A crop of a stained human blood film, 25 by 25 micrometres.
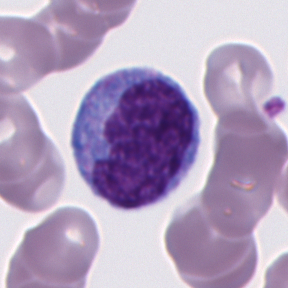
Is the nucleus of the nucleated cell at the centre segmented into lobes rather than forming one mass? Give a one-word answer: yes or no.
No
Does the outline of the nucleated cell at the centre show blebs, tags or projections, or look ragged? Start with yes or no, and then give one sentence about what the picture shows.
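No. The outline of the cell is round and smooth.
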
